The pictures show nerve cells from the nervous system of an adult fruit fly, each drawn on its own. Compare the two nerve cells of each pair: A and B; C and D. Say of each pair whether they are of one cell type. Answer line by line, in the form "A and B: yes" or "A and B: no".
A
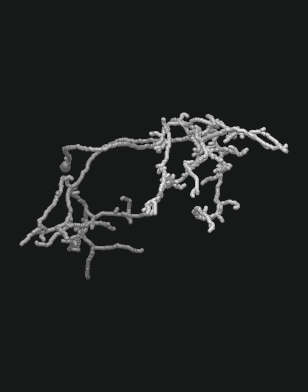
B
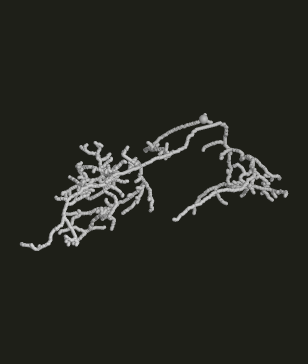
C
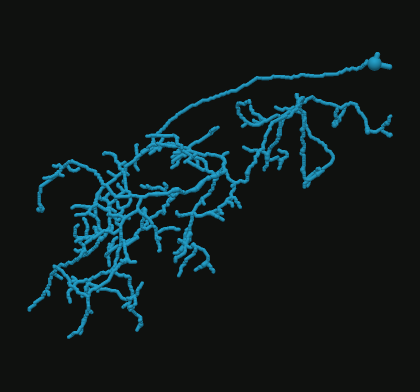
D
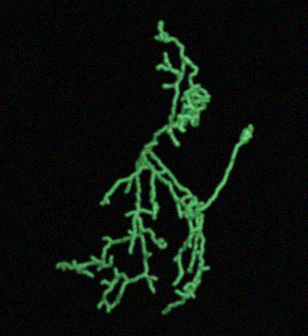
A and B: yes
C and D: yes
